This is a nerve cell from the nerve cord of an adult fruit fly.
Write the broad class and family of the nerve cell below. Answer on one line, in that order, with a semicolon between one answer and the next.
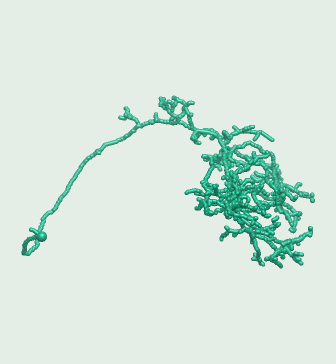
nerve-cord intrinsic neuron; hemilineage 12B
